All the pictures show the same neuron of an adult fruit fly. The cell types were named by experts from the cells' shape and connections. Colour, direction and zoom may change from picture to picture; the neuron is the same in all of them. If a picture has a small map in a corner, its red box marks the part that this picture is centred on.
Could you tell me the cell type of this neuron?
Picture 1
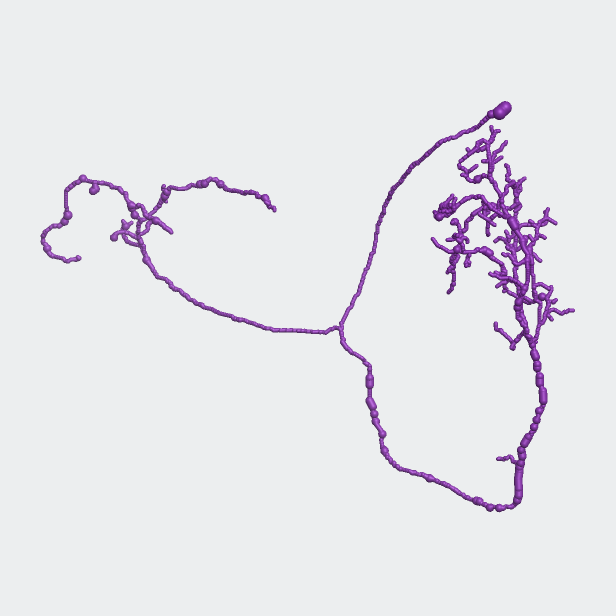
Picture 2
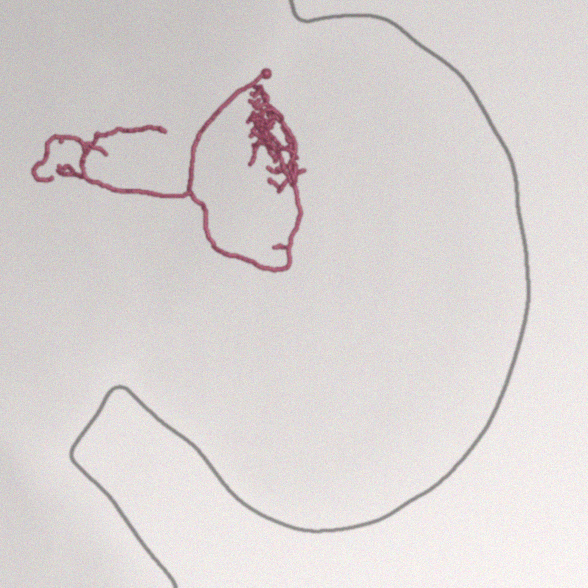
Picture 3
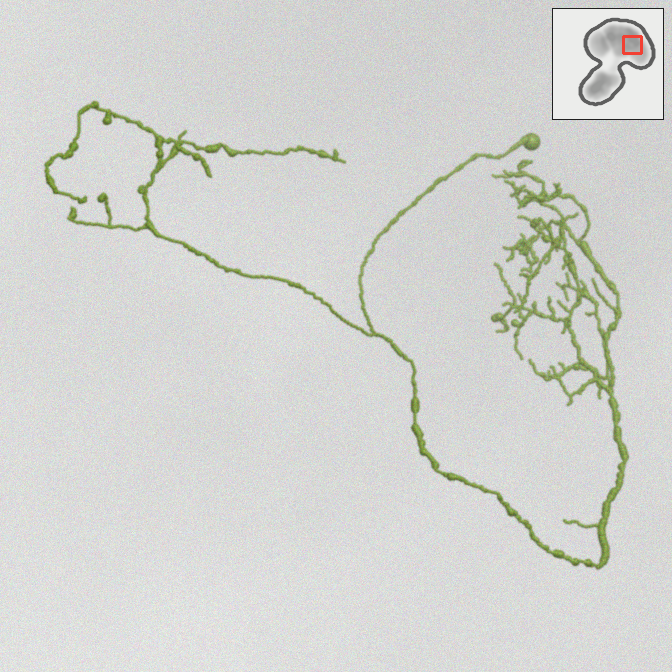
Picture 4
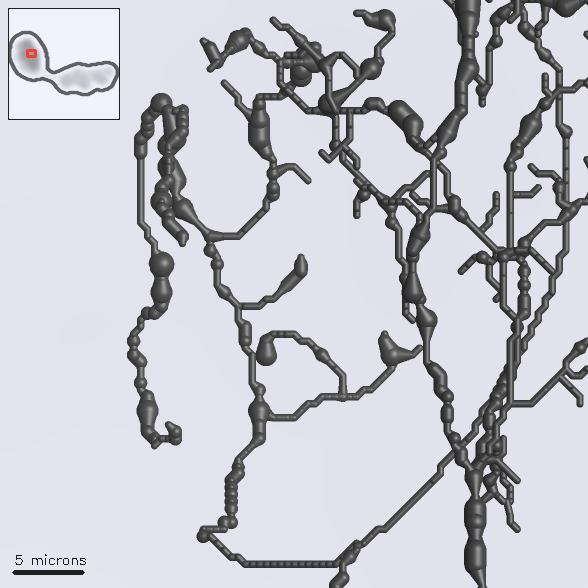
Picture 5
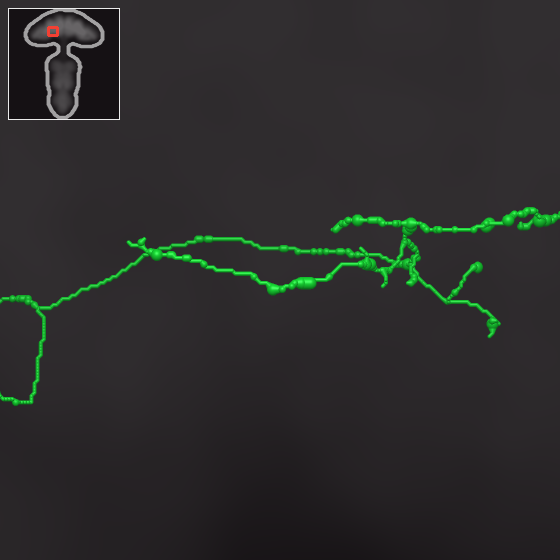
LC29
